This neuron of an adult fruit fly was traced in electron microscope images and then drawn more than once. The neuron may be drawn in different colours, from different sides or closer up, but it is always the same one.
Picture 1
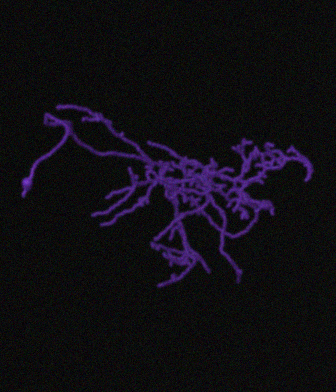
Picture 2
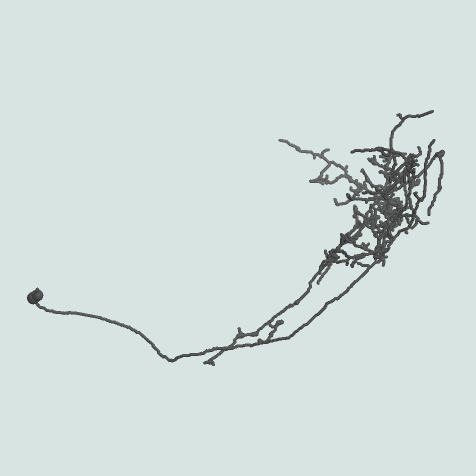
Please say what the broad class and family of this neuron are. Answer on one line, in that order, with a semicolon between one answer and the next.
nerve-cord intrinsic neuron; hemilineage 03B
